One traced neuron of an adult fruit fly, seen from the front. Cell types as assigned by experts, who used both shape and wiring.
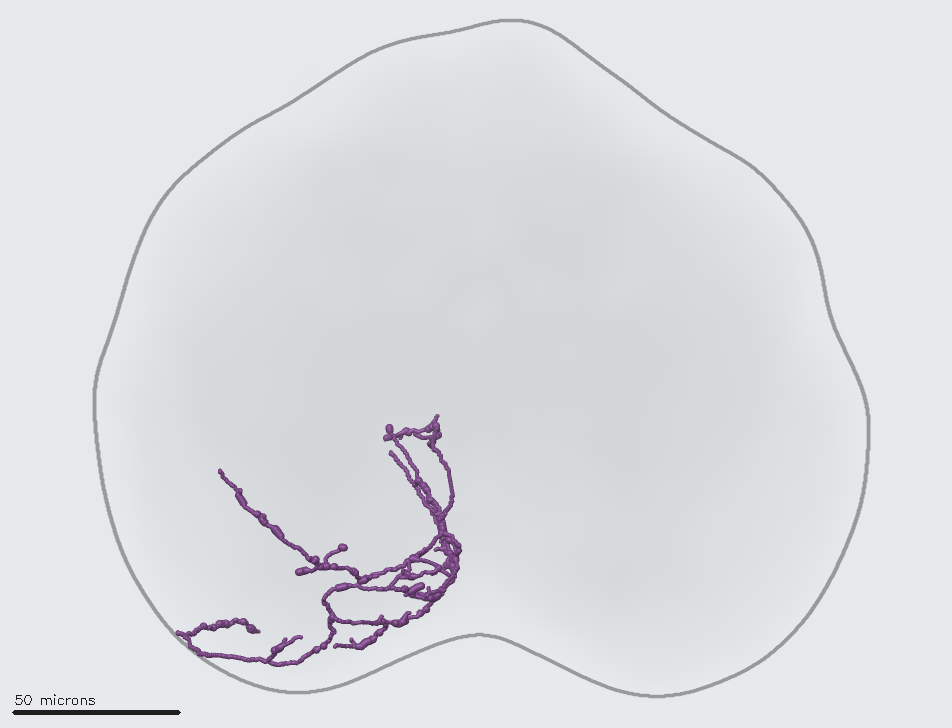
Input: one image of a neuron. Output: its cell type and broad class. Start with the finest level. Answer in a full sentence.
The cell type is SNxx29.
The broad class is sensory neuron entering the nerve cord.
